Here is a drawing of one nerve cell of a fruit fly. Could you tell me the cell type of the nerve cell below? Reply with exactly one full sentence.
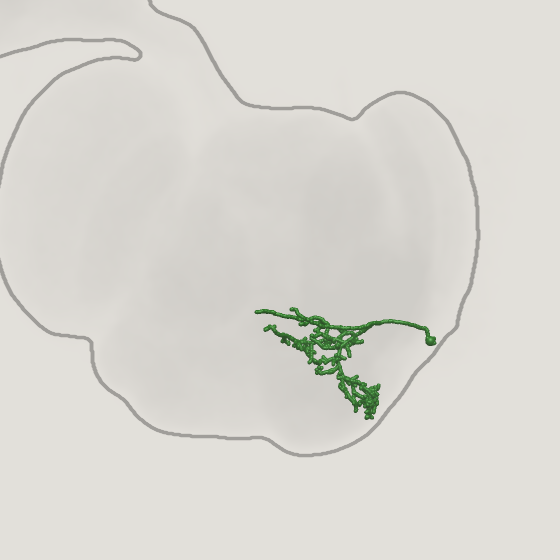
The type assigned to this nerve cell is AVLP187.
